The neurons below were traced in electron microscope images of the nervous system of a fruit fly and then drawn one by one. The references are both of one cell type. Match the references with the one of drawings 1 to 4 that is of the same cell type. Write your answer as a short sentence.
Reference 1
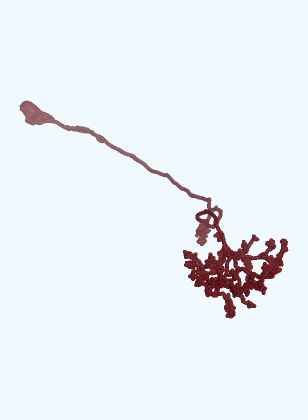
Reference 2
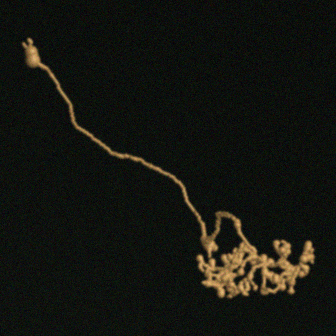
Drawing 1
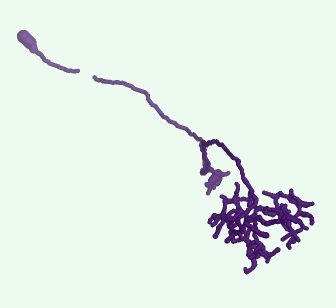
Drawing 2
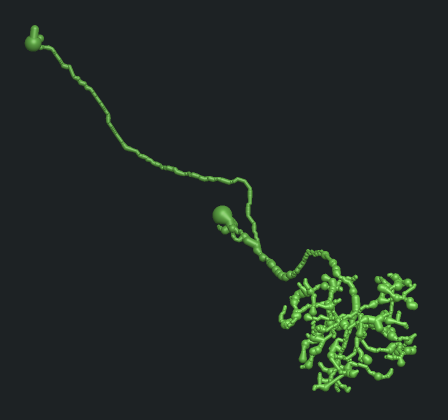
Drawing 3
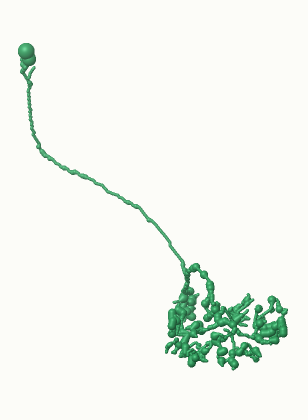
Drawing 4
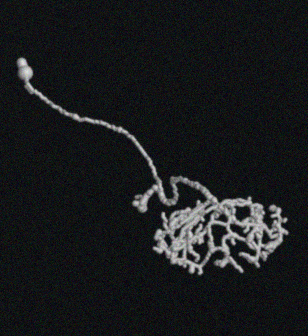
Drawing 3 shows a neuron of the same cell type.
